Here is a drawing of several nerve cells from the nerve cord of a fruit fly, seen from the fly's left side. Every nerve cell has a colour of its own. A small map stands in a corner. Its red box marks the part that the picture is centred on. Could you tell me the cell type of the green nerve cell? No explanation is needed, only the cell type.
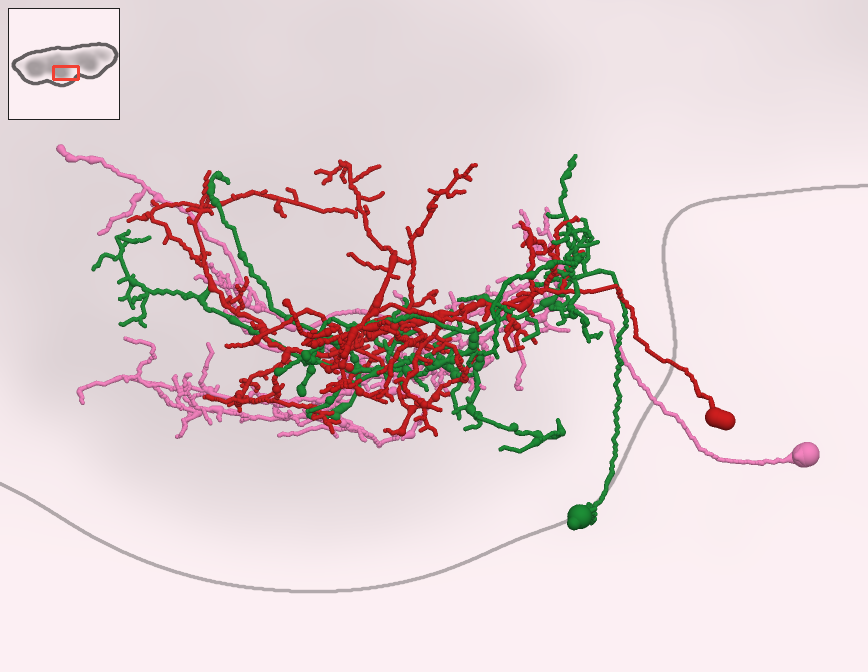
IN20A.22A070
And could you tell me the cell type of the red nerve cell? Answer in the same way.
IN20A.22A059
